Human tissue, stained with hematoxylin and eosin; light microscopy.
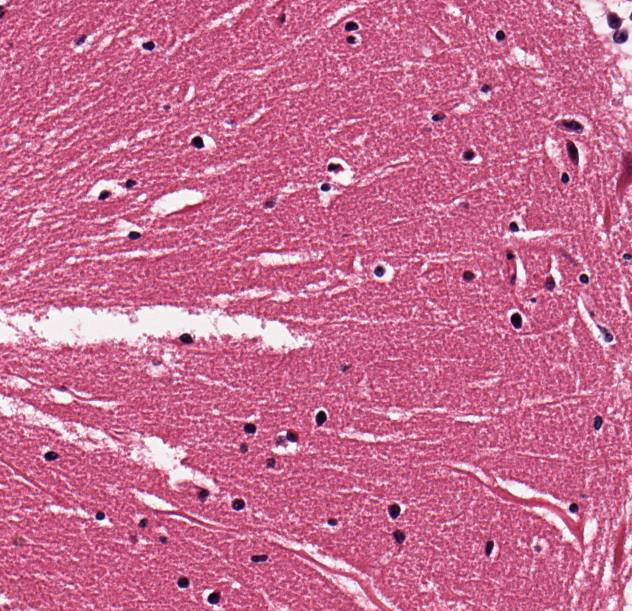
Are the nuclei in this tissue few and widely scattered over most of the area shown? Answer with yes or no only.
Yes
